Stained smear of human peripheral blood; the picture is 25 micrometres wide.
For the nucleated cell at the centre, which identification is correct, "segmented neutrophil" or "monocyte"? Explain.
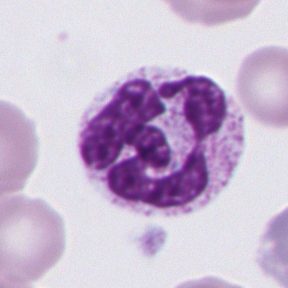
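This is a segmented neutrophil. What settles it: the nucleus, about 13 micrometres across, is divided into several separate lobes, and the cytoplasm is pale pink.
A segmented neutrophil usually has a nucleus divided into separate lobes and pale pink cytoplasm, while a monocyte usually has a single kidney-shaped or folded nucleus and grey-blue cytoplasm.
You can also see dark purple, coarsely clumped chromatin and fine, faint lilac granules in the cytoplasm.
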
